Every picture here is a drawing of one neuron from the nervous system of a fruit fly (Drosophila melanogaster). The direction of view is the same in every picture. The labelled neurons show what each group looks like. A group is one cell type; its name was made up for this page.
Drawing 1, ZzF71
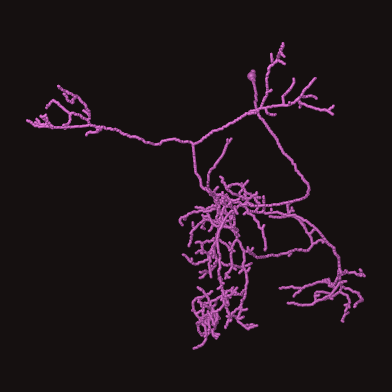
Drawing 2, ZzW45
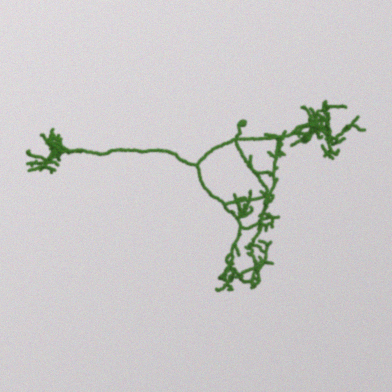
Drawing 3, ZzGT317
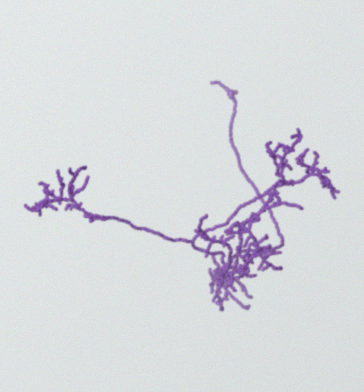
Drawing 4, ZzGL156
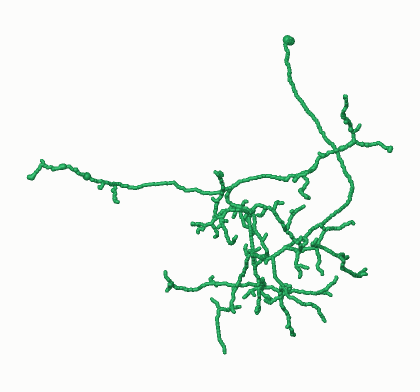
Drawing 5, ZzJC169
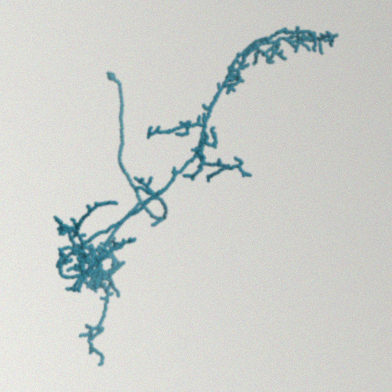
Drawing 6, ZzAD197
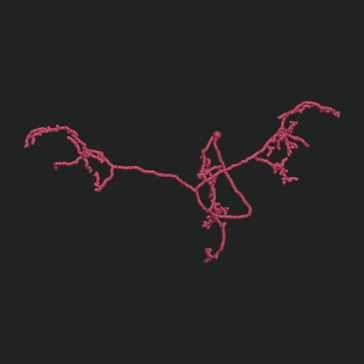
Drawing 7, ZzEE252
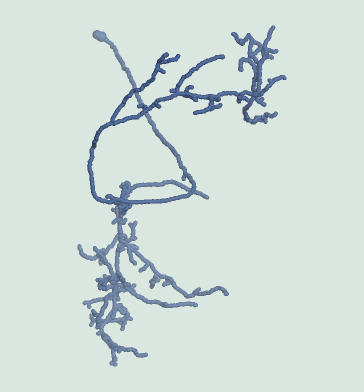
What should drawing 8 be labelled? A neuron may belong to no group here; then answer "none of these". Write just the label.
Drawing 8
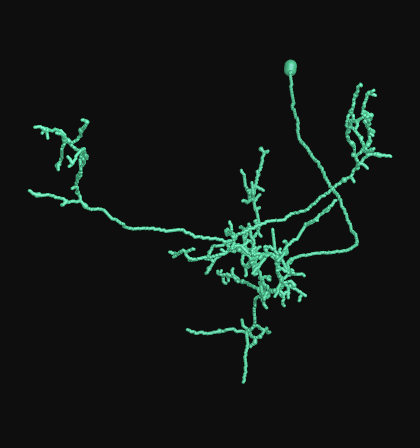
ZzGL156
